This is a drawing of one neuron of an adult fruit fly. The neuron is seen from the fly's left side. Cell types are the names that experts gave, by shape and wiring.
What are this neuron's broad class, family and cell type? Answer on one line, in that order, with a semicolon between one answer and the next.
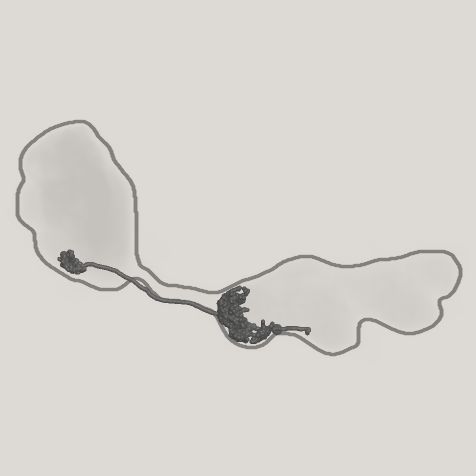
ascending neuron; hemilineage 12B; AN12B011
